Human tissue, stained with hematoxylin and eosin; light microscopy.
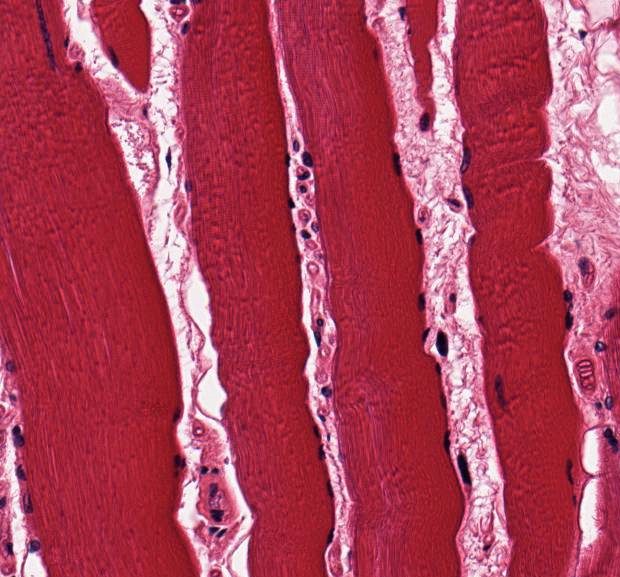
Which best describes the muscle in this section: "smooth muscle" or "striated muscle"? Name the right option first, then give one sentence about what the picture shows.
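Striated muscle. Fine transverse cross-striations can be seen across the fibres.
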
